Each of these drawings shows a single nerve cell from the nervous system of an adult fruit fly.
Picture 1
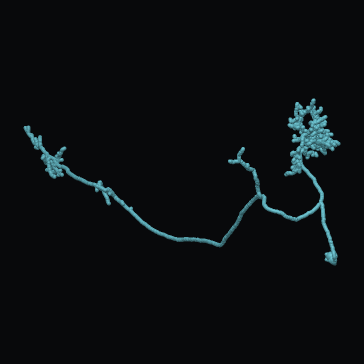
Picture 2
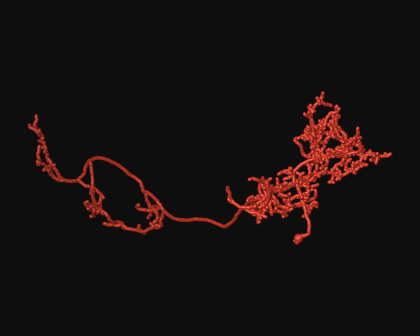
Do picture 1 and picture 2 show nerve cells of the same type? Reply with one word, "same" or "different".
different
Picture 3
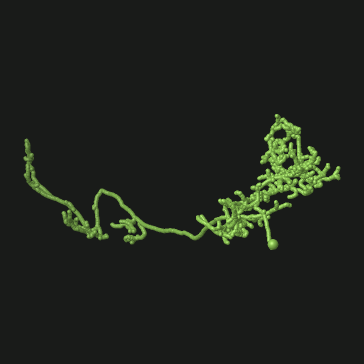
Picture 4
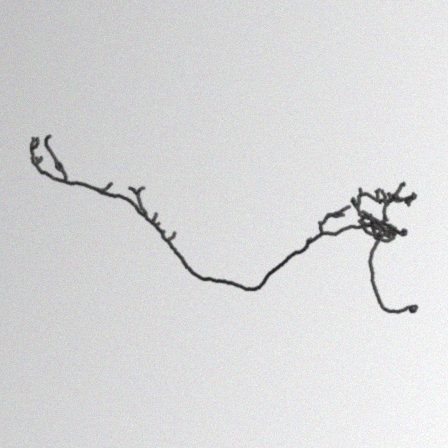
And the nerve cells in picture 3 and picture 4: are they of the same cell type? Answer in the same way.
different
